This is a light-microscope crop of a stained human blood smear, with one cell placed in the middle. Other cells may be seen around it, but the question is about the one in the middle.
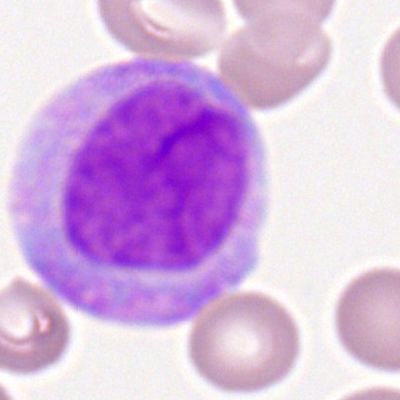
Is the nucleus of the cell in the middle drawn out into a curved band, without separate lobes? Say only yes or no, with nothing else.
No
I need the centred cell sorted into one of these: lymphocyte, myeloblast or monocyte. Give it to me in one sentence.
At the center of the crop sits a monocyte.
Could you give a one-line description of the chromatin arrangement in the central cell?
The chromatin is fine, with no coarse clumping anywhere.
